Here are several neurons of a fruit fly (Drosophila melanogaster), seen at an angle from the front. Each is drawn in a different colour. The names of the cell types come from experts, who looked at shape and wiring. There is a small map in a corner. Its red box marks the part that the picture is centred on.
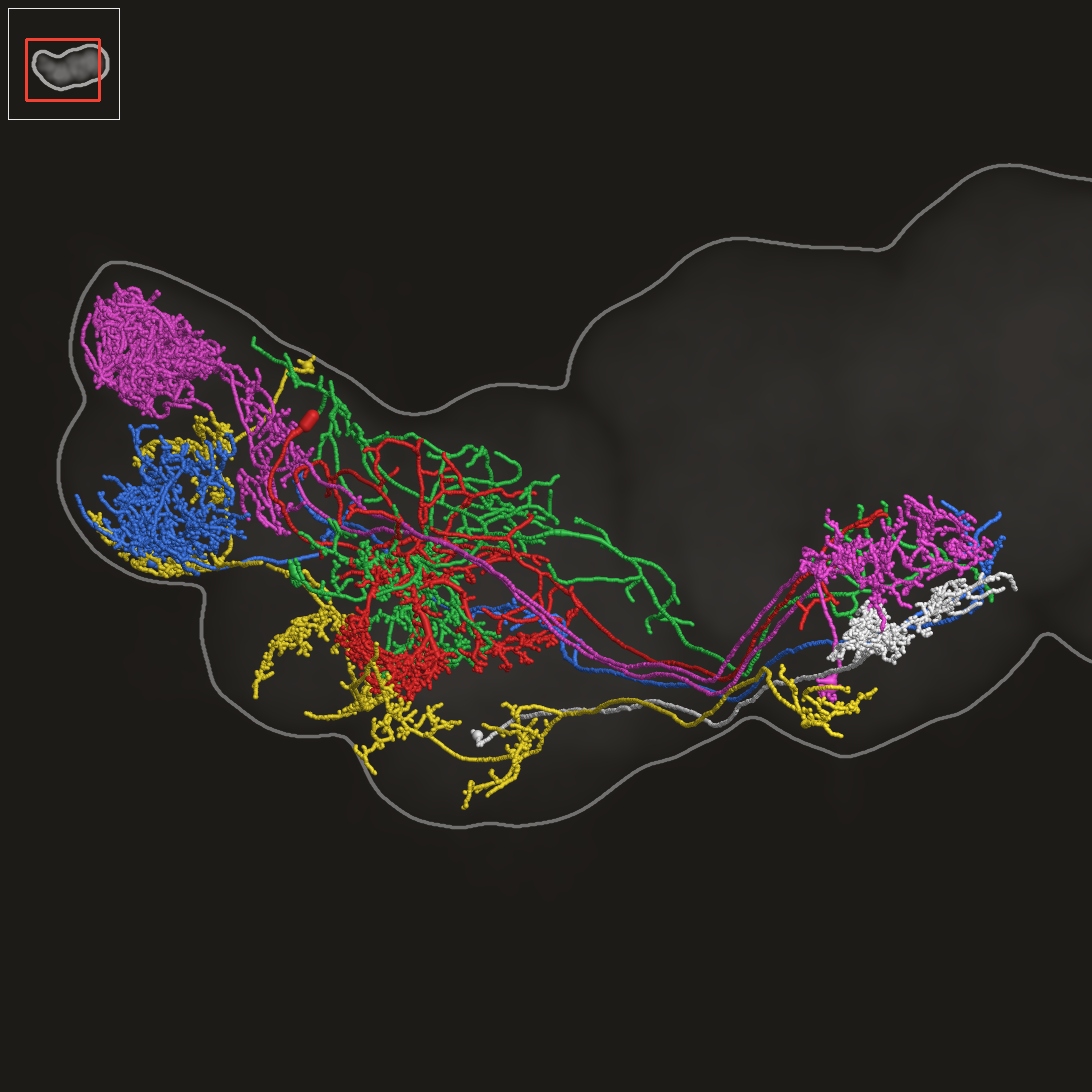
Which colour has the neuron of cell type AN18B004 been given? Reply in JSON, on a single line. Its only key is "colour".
{"colour": "green"}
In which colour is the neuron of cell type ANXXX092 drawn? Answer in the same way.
{"colour": "yellow"}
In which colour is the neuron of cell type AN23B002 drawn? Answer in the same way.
{"colour": "red"}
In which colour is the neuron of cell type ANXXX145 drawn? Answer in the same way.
{"colour": "blue"}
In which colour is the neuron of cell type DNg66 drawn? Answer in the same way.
{"colour": "magenta"}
